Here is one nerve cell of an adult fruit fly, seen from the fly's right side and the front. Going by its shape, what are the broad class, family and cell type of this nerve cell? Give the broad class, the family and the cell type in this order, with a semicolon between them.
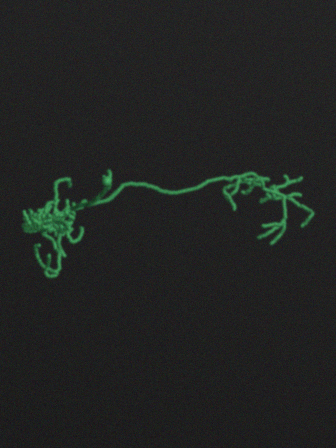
central-brain intrinsic neuron; hemilineage VLPl&d1_lateral; PVLP066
